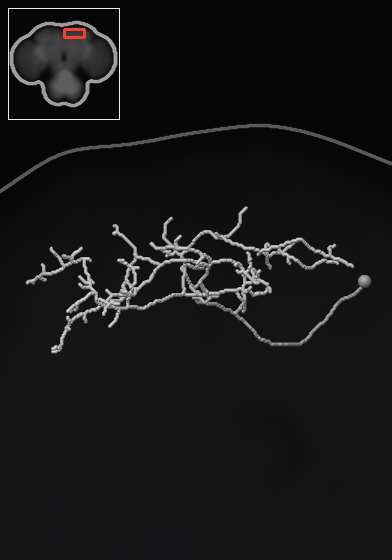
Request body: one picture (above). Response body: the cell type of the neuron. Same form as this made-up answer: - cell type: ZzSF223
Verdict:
- cell type: SMP196_a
